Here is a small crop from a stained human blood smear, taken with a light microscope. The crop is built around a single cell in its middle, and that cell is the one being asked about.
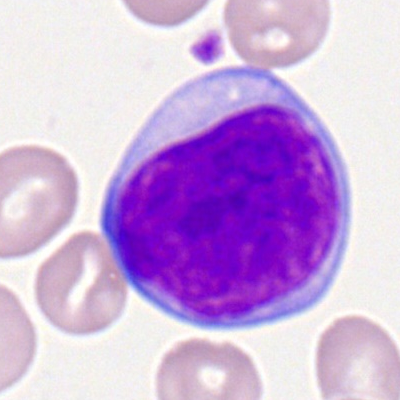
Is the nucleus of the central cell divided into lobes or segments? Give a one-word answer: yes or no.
No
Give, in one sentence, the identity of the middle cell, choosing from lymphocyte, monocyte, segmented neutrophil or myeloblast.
The cell at the centre of the field is a myeloblast.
